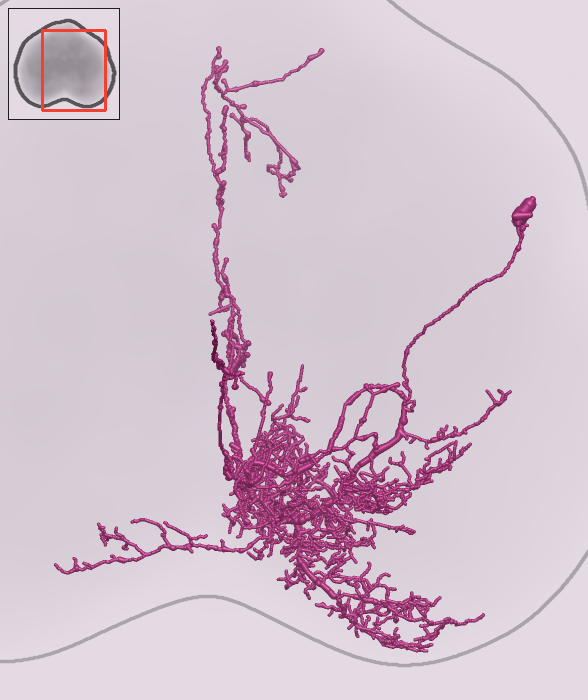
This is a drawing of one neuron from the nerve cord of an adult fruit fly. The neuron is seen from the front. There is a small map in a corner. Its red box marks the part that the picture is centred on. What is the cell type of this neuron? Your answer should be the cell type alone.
AN17A018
